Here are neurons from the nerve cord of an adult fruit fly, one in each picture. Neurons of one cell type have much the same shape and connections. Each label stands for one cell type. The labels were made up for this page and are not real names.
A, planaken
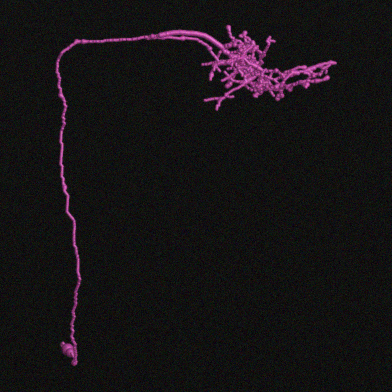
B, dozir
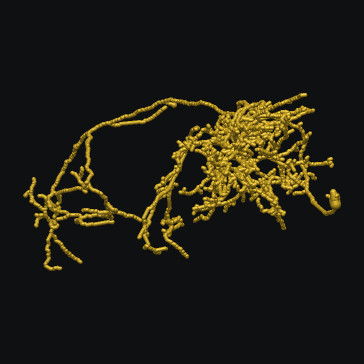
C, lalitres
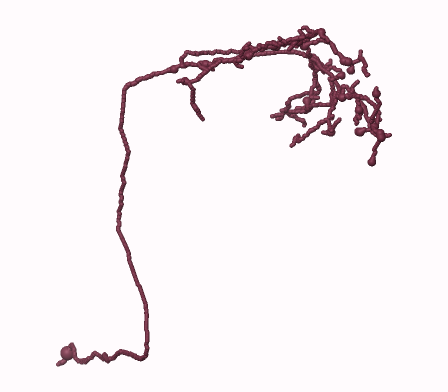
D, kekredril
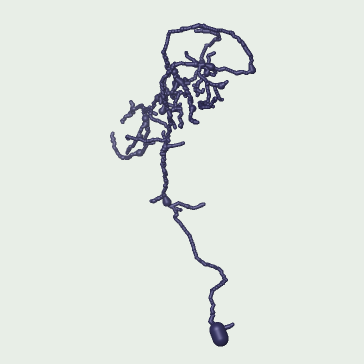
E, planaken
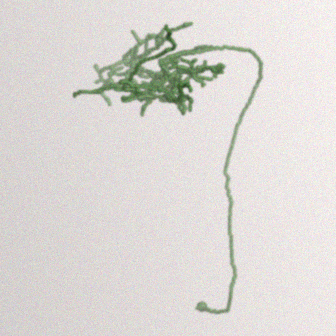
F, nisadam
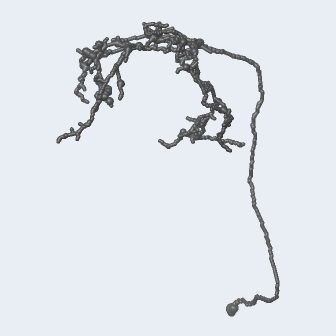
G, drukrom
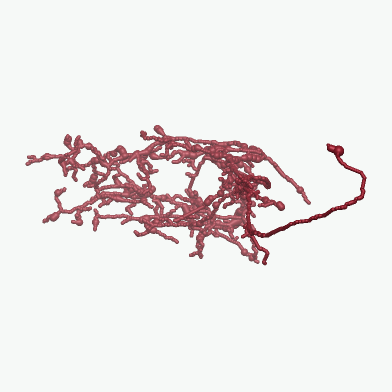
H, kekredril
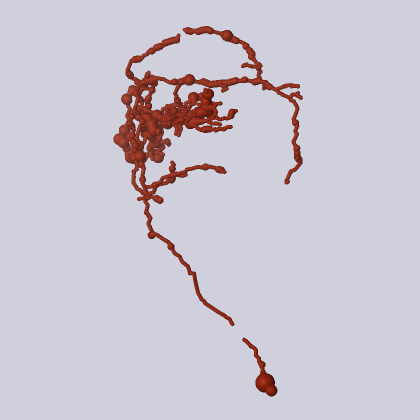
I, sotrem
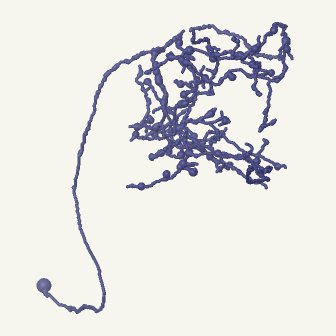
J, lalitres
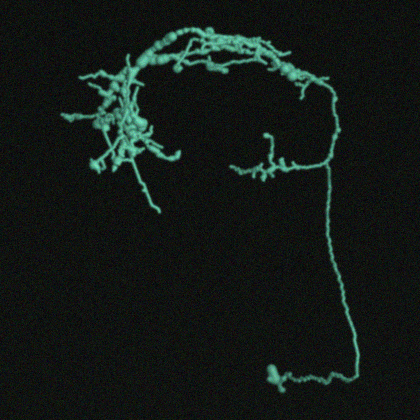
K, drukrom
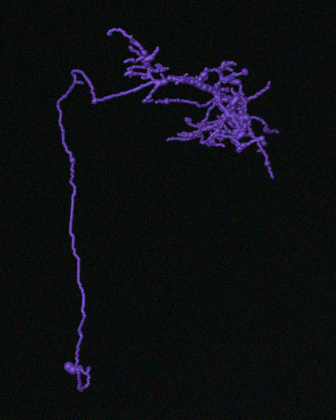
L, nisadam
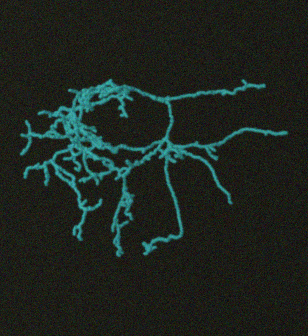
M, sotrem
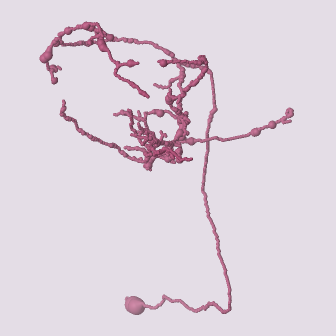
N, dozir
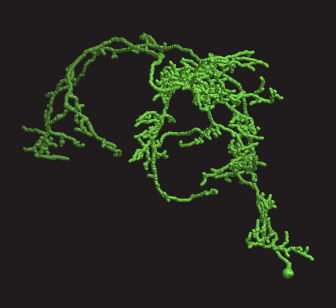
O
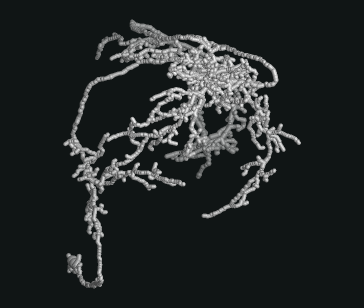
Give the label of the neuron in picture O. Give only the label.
dozir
